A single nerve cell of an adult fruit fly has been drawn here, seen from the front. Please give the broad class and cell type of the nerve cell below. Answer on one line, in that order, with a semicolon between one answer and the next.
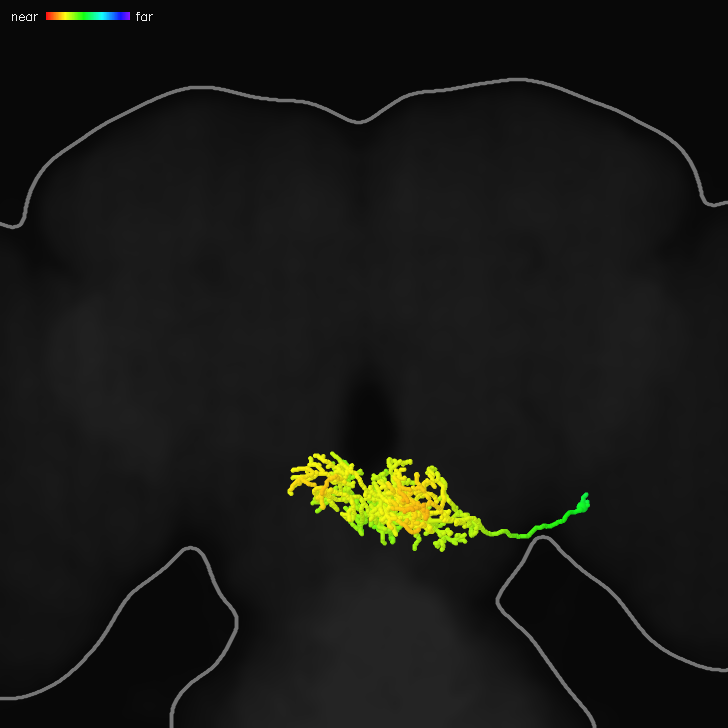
central-brain intrinsic neuron; GNG058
